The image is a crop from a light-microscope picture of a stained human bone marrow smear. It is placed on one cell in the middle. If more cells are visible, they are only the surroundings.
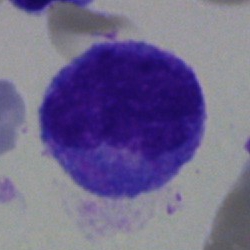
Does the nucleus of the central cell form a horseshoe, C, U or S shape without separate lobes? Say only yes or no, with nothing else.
No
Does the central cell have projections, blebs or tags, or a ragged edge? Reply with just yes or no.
No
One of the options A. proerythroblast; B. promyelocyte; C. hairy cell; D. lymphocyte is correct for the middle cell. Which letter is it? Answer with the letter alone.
B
